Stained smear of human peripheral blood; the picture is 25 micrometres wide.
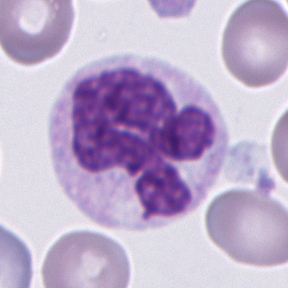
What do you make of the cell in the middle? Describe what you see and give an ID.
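Dark purple chromatin appears patchy, with lighter spaces separating denser clumps. The cytoplasm, a pale lilac-grey, forms a wide rim that is broadest at the lower left. Fine, dust-like pinkish-purple granules are scattered through it. The cell is a segmented neutrophil.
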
